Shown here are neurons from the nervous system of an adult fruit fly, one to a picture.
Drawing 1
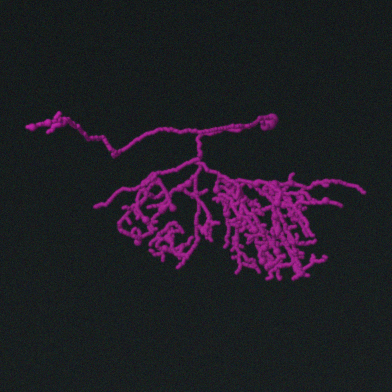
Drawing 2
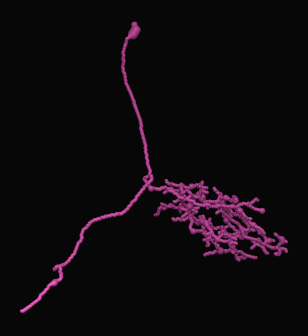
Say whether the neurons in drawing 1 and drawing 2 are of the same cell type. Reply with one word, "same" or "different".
same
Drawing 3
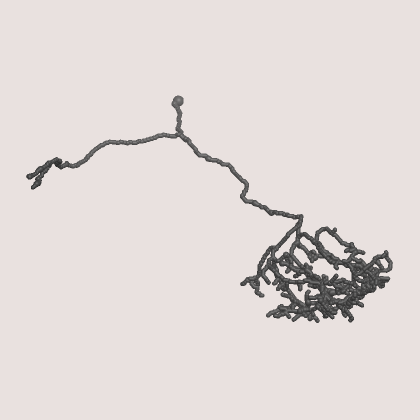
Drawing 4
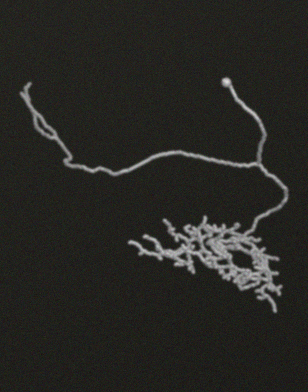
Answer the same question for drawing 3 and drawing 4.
different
